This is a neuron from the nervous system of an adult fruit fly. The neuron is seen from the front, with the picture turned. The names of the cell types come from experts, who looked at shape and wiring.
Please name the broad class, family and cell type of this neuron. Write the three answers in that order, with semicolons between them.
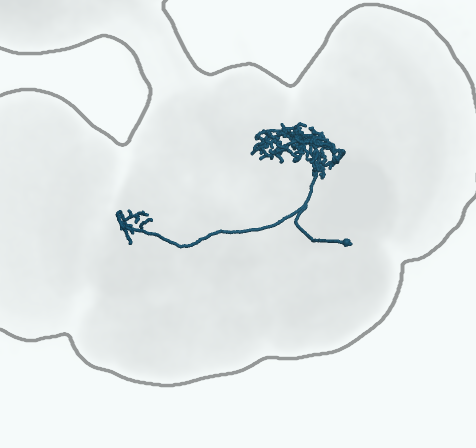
central-brain intrinsic neuron; hemilineage VLPa2; CB4176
